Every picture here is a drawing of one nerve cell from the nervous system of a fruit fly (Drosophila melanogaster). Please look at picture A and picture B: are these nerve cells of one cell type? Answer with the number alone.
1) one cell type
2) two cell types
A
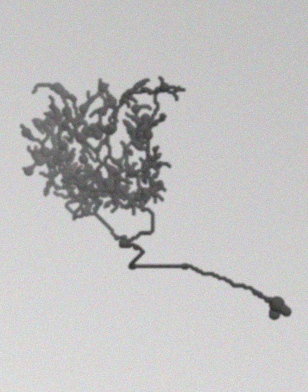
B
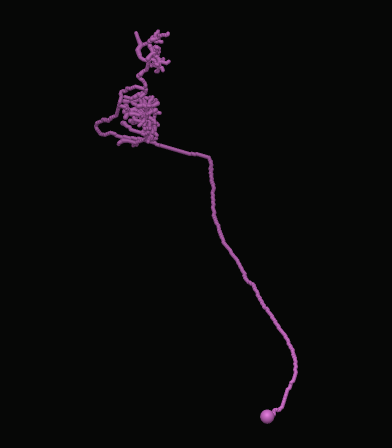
2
